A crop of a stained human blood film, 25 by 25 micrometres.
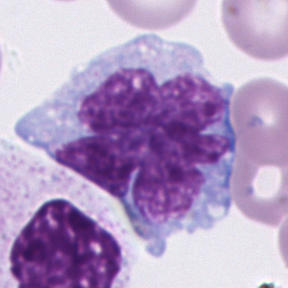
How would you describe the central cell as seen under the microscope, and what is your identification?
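Irregular cell edge, ruffled and scalloped. Chromatin fine and lacy, not coarsely clumped. Cytoplasm: a few small clear vacuoles, no coarse coloured granules. Monocyte.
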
